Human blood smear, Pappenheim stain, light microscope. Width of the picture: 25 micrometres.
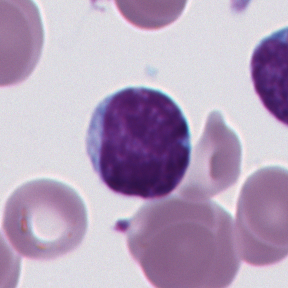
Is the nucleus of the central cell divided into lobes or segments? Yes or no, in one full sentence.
No, this cell's nucleus is one compact mass of round, oval or kidney shape.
